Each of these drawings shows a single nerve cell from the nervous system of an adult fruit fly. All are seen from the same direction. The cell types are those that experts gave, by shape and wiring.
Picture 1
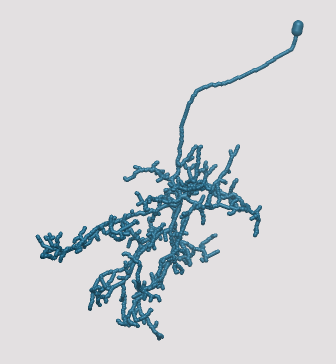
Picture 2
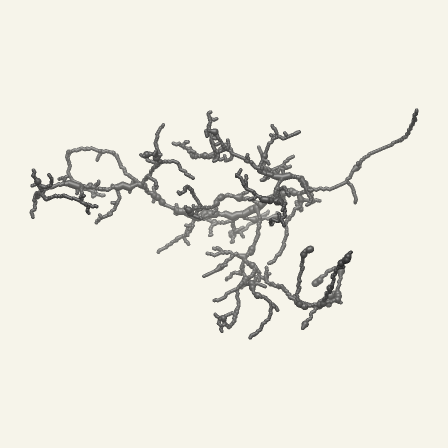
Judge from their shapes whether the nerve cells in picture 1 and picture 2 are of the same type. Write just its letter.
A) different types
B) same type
A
